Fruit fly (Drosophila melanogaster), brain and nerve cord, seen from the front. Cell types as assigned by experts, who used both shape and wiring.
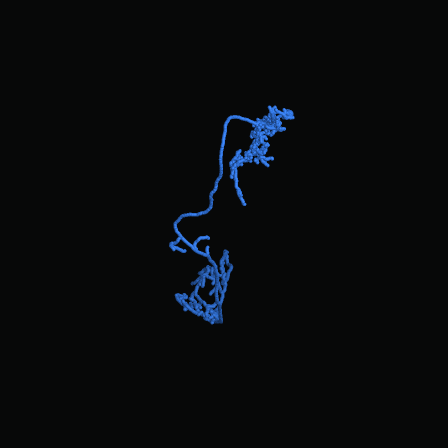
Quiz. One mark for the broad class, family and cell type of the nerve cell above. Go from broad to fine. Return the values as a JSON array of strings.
["descending neuron", "hemilineage SMPpv2_dorsal", "DNp60"]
